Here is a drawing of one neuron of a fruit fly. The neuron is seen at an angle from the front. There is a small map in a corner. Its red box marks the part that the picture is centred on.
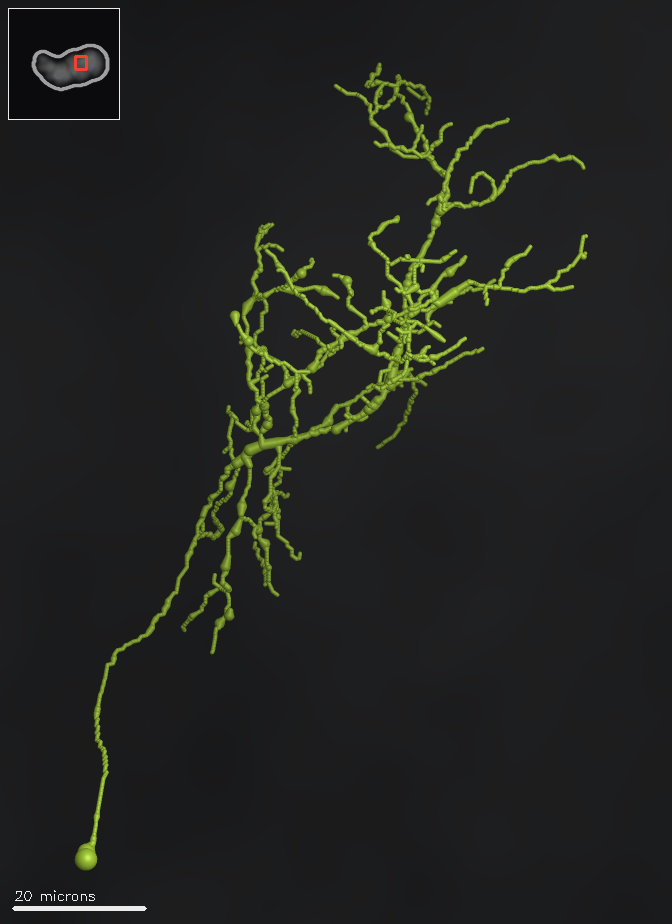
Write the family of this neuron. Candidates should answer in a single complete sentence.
The neuron sits within family hemilineage EBa1.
